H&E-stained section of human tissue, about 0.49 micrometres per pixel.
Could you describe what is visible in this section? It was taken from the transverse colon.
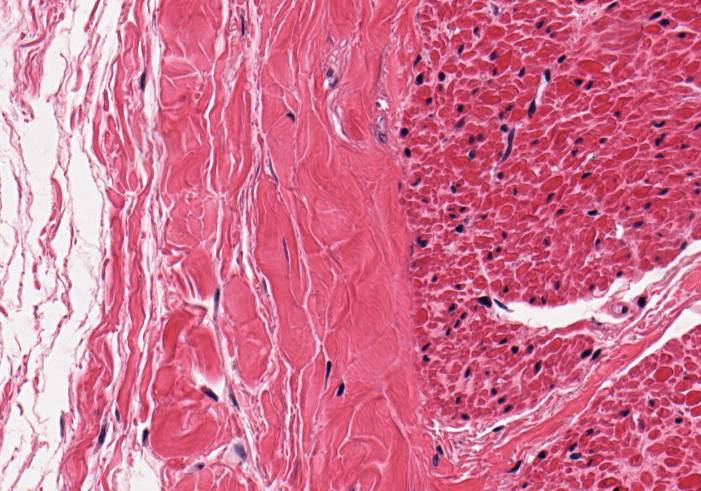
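First, right half: closely packed smooth muscle cells in cross section, seen as small rounded pink profiles. Second, small dark oval nuclei scattered among them. Third, left edge: thin wavy pink fibres separated by wide white spaces. Last, no epithelium anywhere in the field.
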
